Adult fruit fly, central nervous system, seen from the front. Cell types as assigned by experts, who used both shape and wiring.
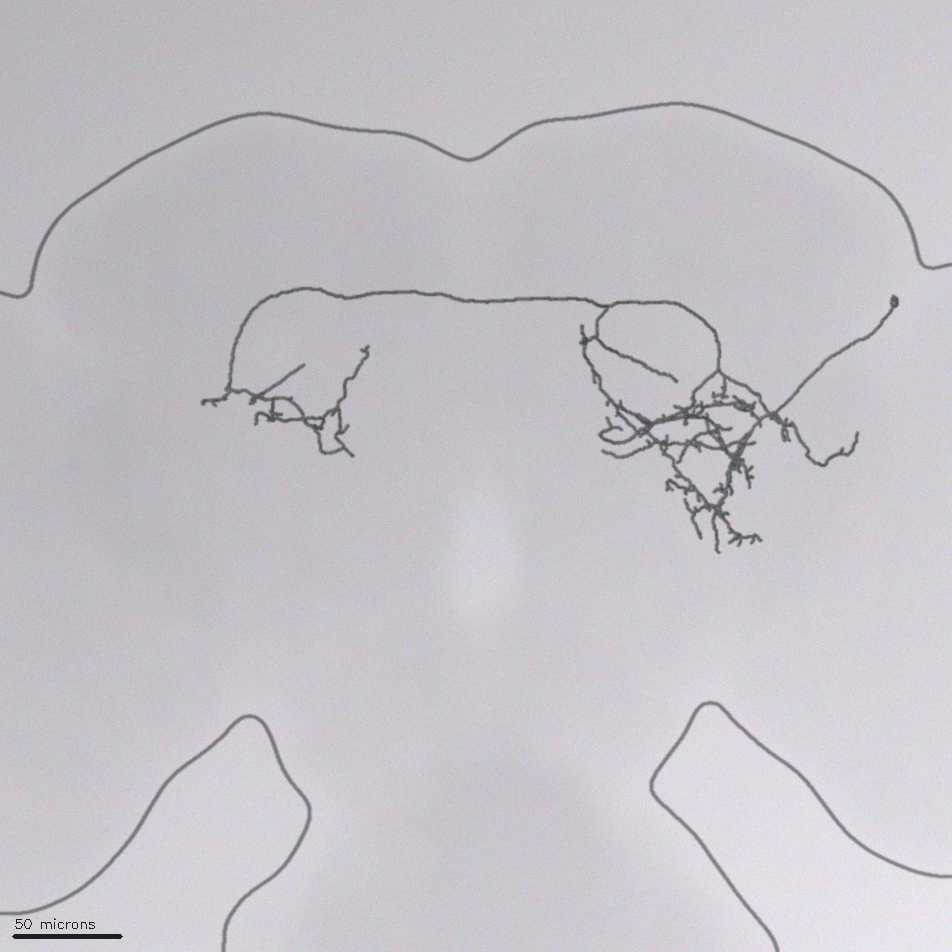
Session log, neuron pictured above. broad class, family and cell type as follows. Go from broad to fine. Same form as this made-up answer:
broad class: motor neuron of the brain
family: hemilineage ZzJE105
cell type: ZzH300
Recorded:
broad class: central-brain intrinsic neuron
family: hemilineage VPNp&v1_posterior
cell type: PLP150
